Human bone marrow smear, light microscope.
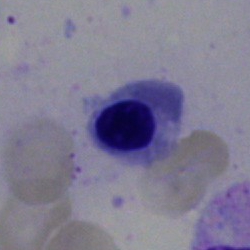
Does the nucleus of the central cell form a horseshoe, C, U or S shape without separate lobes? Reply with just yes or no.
No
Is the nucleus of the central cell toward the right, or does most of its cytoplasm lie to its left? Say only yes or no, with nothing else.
No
